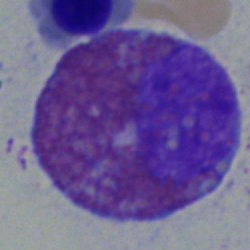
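Eosinophil, checked point by point. Granules: dense, purple-red, filling the whole cell. Nucleus: its edge cannot be traced, as granules cover it. Colour: the right half is a darker blue-violet than the redder left half. Unstained areas: small pale spots lie among the granules, the largest near the centre.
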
